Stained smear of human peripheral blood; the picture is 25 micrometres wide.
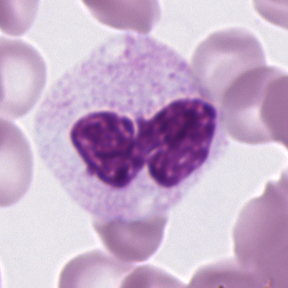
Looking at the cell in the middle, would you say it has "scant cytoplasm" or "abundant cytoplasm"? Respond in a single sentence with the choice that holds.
The cytoplasm of this cell is abundant.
